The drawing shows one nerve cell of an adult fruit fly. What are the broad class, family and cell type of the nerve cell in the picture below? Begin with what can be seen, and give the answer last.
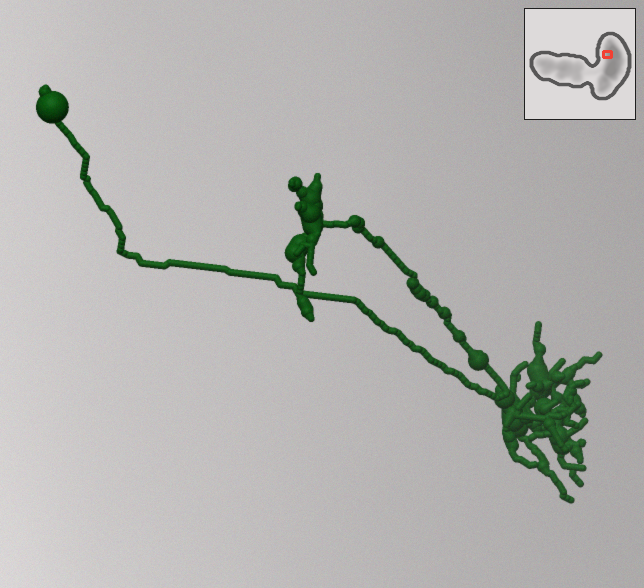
It is in the brain and does not reach the nerve cord. The cell body is at the upper left of the picture. It is an optic-lobe intrinsic neuron. The family is T. The cell type is T5a.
